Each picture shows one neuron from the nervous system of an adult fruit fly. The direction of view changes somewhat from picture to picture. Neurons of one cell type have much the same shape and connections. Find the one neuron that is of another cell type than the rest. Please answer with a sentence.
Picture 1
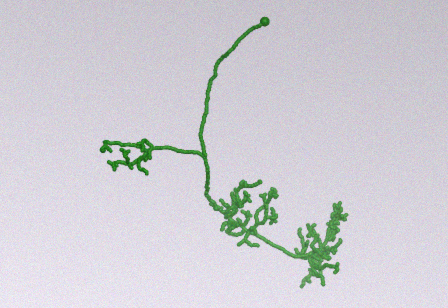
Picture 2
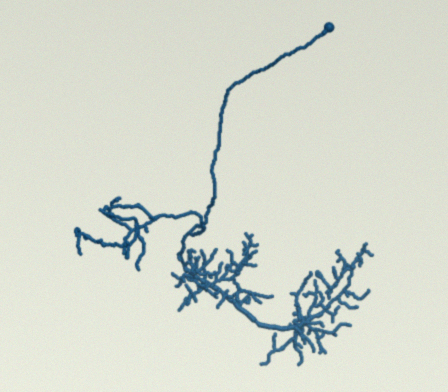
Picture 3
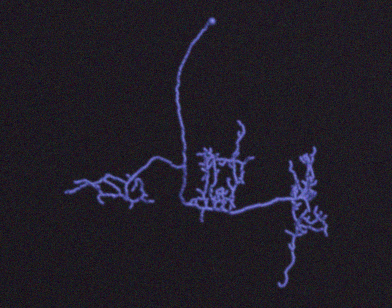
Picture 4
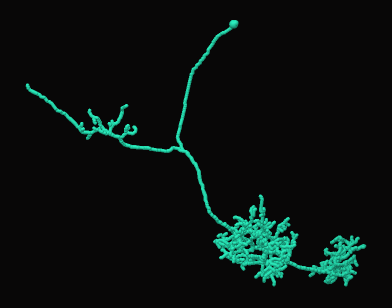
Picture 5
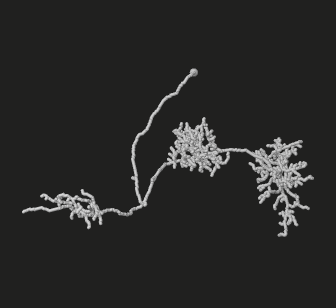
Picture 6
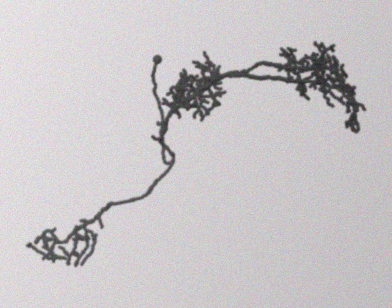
The neuron in picture 4 is of another cell type than the rest.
